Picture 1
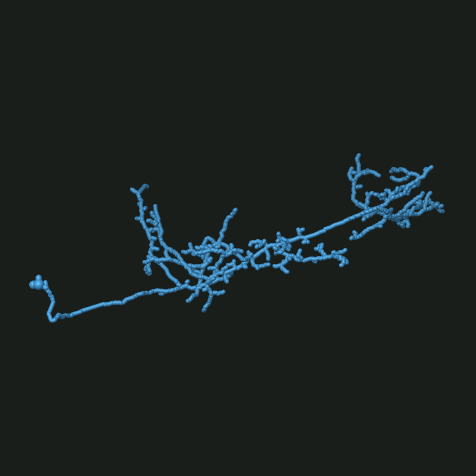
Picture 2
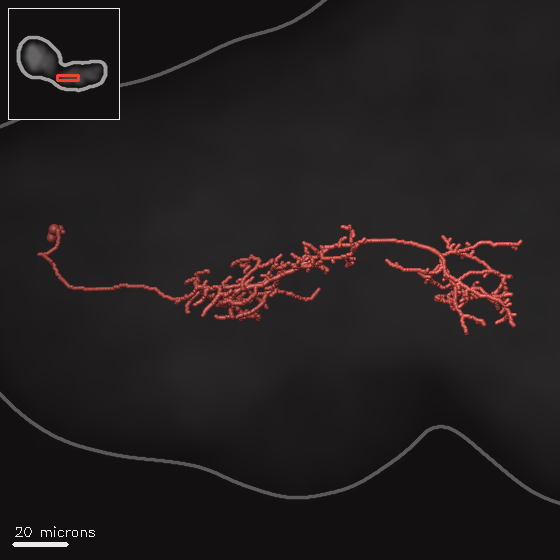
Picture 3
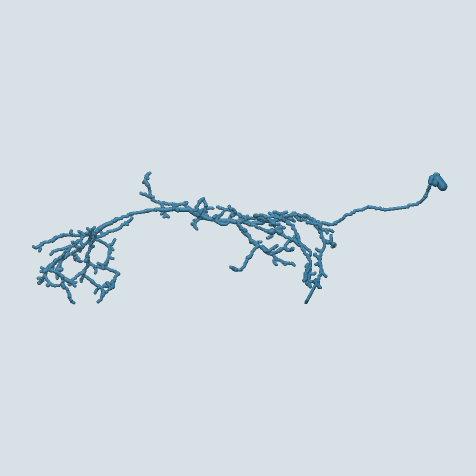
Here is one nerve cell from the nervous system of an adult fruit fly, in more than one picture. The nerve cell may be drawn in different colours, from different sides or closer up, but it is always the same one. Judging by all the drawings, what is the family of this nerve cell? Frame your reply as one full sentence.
Family hemilineage 09A is the family of this nerve cell.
